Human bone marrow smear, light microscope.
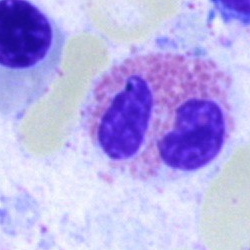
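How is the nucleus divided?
Into two separate lobes, lying side by side, one left and one right.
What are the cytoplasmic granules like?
Orange-pink, coarse and distinct rather than dust-like.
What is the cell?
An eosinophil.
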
